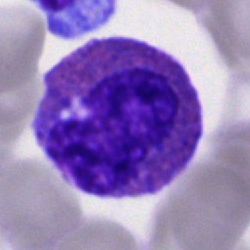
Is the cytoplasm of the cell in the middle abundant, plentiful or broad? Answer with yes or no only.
No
